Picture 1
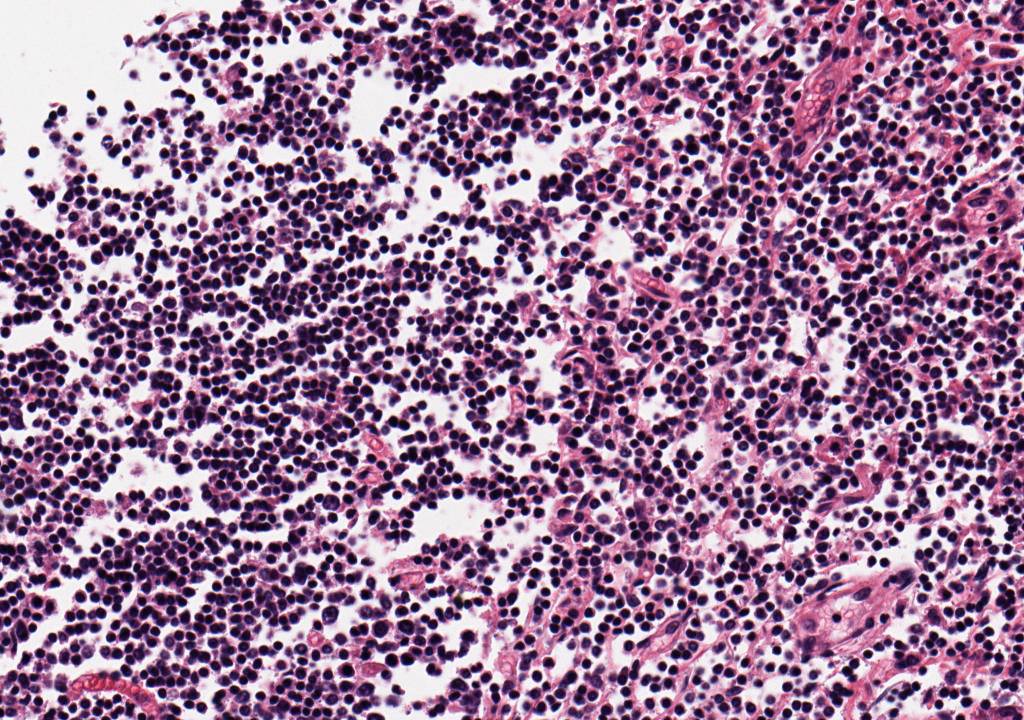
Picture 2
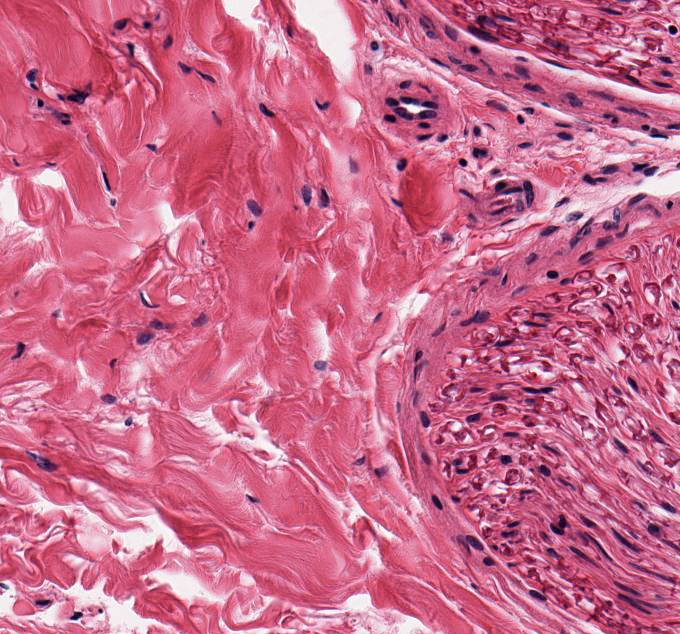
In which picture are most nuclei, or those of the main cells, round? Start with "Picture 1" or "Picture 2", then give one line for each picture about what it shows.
Picture 1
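Picture 1: Most cells are small lymphocytes with dense round nuclei and very scant cytoplasm.
Picture 2: Sparse, dark, spindle-shaped fibroblast nuclei lie scattered between the collagen bundles.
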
